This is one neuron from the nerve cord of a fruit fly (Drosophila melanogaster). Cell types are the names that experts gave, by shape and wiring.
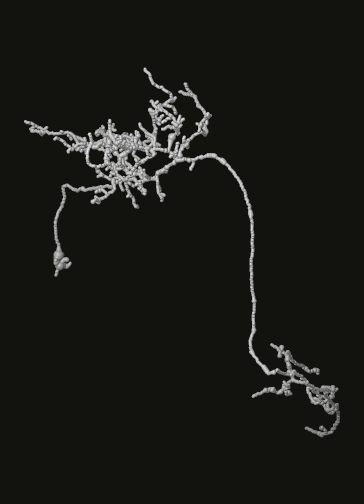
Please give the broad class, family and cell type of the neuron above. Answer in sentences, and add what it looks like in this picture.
It is a nerve-cord intrinsic neuron. The family is hemilineage 14B. Its cell type is IN14B012. Dozens of branch ends can be seen. In this view it is about as wide as it is tall.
